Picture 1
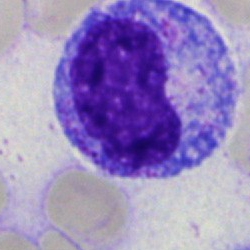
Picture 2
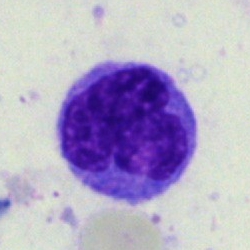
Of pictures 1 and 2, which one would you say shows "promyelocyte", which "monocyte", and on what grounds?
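The promyelocyte is in picture 1, the monocyte in picture 2. Both have round, smooth outlines, so the outline won't tell them apart. The promyelocyte's nucleus lies off-centre towards the left, and its cytoplasm is plentiful, widest on the right; a red cell sits just below it. In the monocyte the nucleus fills most of the cell and has a deep notch at its lower edge, with coarse, patchy chromatin, darker clumps among paler spaces.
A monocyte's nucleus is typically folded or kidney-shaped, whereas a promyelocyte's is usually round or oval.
The monocyte's cytoplasm shows no distinct granules and no vacuoles.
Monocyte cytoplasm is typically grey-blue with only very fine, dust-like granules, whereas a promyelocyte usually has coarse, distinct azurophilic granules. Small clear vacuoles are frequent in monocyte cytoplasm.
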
